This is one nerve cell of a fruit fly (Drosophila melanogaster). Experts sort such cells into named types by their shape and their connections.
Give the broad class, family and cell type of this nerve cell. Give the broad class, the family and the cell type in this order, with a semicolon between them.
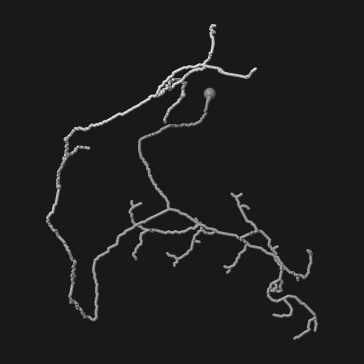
visual projection neuron; LoVP; LoVP9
